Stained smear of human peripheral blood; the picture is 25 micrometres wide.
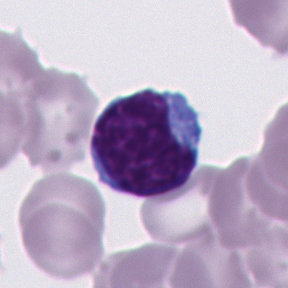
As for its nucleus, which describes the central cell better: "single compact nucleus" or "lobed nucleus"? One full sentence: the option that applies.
The nucleus is neither lobed nor band-shaped but one compact round, oval or kidney-shaped mass.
